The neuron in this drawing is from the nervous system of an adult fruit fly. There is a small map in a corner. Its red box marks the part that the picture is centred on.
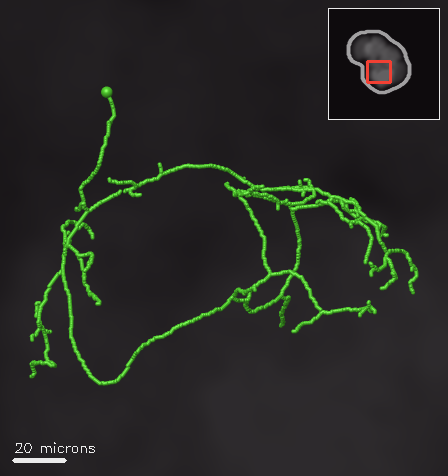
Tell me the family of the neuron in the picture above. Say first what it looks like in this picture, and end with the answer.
The cell body can be seen at the upper left of the picture. By the scale bar it is about 150 microns wide in this view. It is a nerve-cord intrinsic neuron. Its family is hemilineage 17A.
